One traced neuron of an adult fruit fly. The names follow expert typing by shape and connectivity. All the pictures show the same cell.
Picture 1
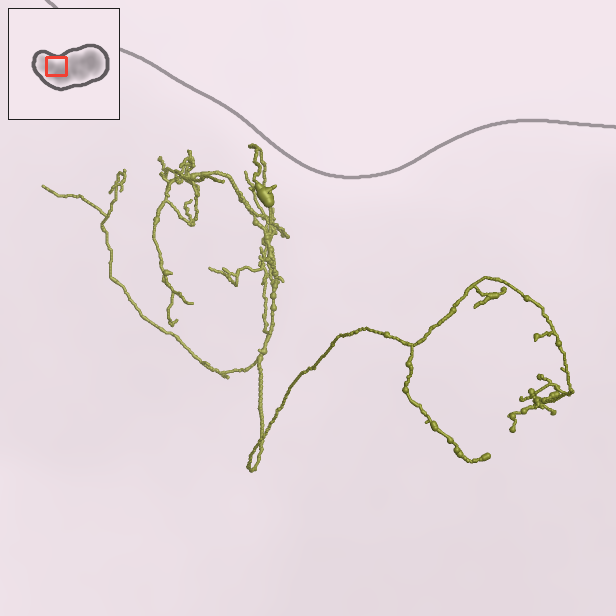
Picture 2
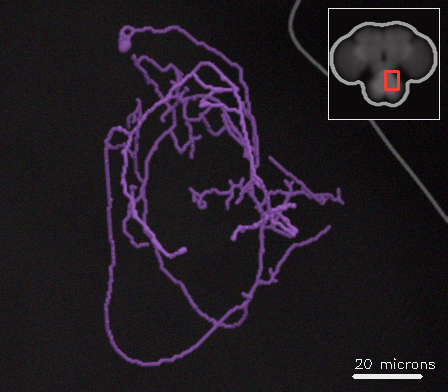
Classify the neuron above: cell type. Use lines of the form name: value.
cell type: IN17A110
